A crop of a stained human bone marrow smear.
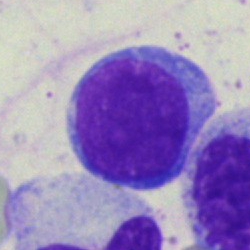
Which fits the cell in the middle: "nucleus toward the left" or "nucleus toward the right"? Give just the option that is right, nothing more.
Nucleus toward the left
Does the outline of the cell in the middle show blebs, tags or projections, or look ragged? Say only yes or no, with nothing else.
No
